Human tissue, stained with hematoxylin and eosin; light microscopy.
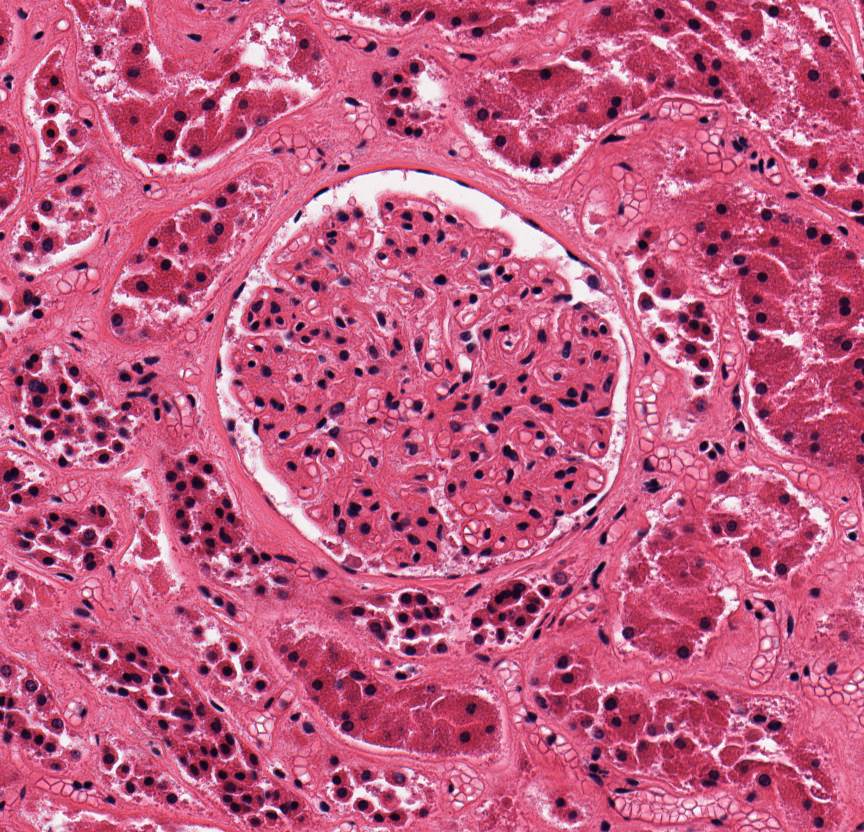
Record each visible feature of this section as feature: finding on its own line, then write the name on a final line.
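Glomerulus: a single round one, centre of field
Surroundings: cross-cut tubules on all sides
Bowman's space: clear crescent, widest along upper edge of tuft
Glomerular tuft: many dark oval nuclei among pale pink capillary loops
Tubules: most lined by cells with abundant deep pink granular cytoplasm, round dark nuclei
Name: renal cortex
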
